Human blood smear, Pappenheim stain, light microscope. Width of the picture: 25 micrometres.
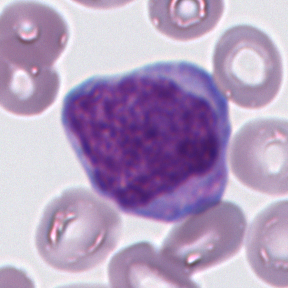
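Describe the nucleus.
A single mass with an irregular, slightly lumpy border.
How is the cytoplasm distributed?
As a narrow rim, wider on the right than on the left, without distinct granules or vacuoles.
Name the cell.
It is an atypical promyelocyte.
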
